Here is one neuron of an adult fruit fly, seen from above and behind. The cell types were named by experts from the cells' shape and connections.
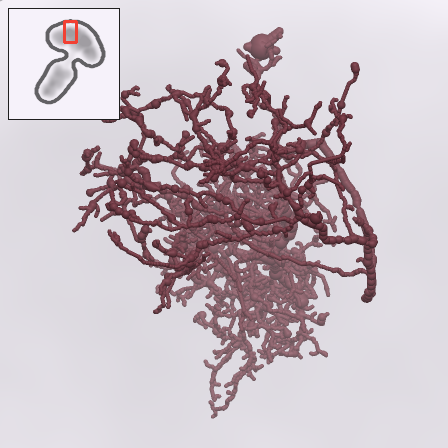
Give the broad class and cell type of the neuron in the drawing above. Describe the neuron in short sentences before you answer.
It lies in the brain. More than a hundred branch ends can be seen. It is a central-brain intrinsic neuron. The cell type is AVLP443.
